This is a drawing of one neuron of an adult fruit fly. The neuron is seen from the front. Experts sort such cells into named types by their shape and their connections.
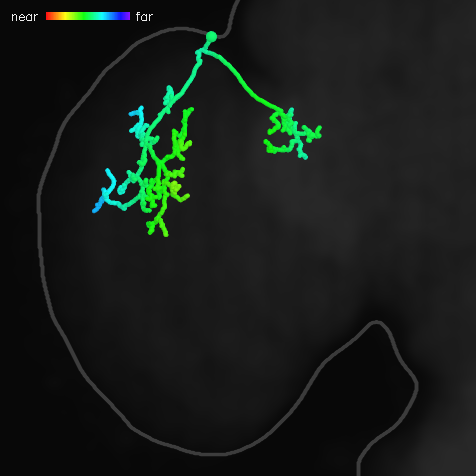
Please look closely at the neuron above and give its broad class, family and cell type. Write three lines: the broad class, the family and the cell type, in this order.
visual projection neuron
MeVP
MeVP14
